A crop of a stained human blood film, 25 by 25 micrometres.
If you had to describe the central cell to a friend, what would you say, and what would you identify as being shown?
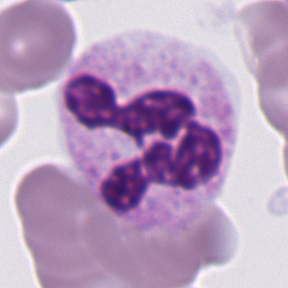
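The central cell has a smooth, roundish outline with no surface projections. Its nucleus is divided into several separate lobes, linked by thin, narrow bridges. No nucleoli can be made out in the nucleus. Fine, small lilac granules are spread evenly through the cytoplasm. This is a segmented neutrophil.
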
